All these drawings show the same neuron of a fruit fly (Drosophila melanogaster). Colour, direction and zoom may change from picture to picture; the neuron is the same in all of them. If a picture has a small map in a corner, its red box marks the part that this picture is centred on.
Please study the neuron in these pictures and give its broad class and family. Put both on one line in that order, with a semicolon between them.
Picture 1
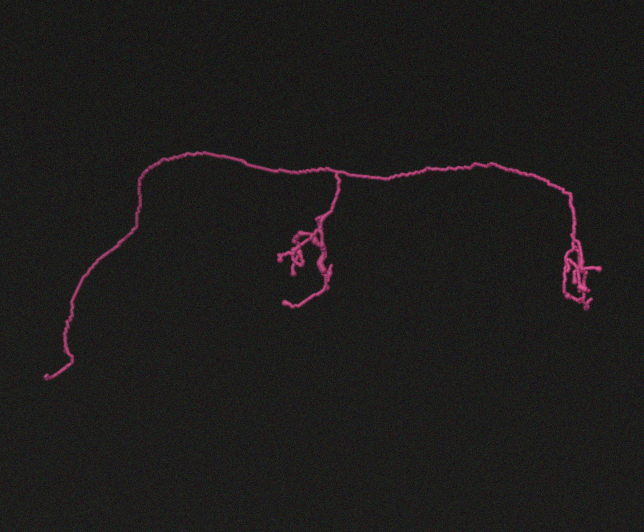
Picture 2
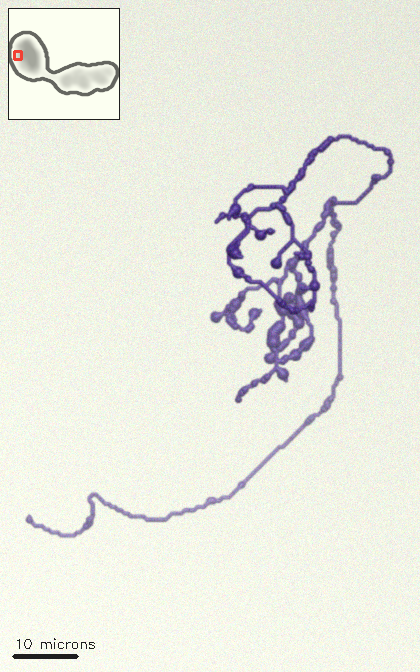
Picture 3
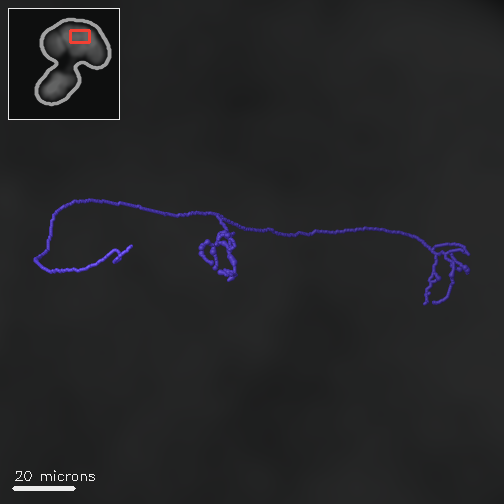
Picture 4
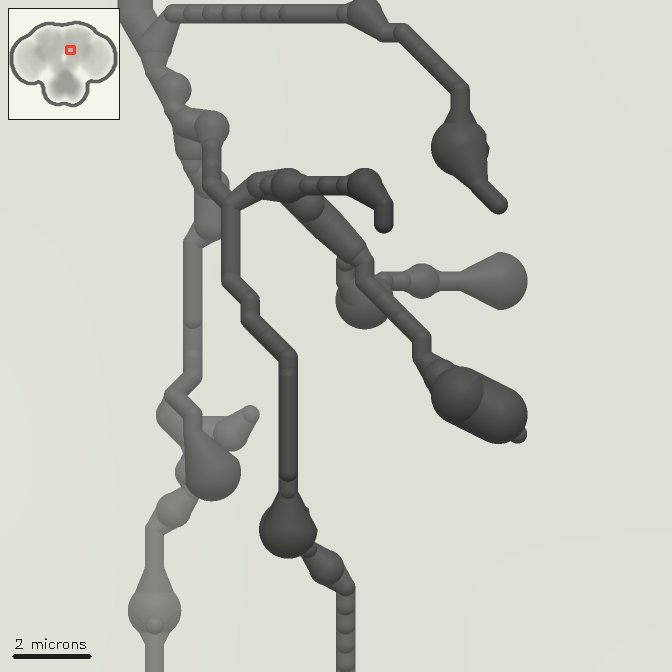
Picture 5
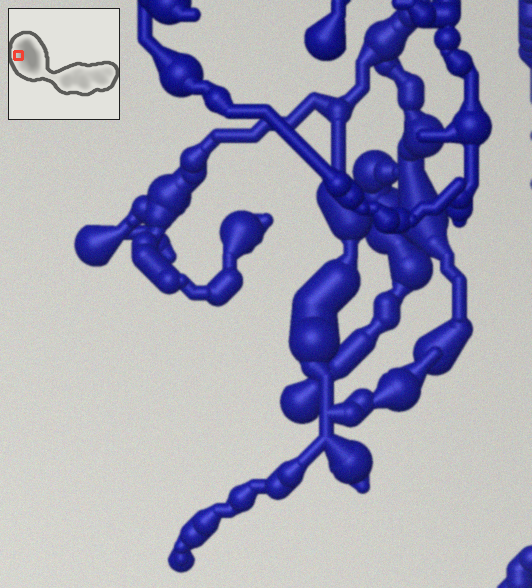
sensory neuron entering the brain; class olfactory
